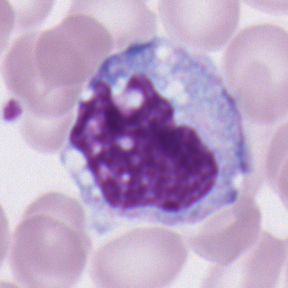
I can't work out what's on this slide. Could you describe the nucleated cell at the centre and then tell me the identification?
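Dark purple chromatin, I note, with a mottled, uneven texture. Several small clear spots lie over the nucleus. The cytoplasm is abundant and pale grey-blue, showing only a fine, dusty granularity. So this is a monocyte.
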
